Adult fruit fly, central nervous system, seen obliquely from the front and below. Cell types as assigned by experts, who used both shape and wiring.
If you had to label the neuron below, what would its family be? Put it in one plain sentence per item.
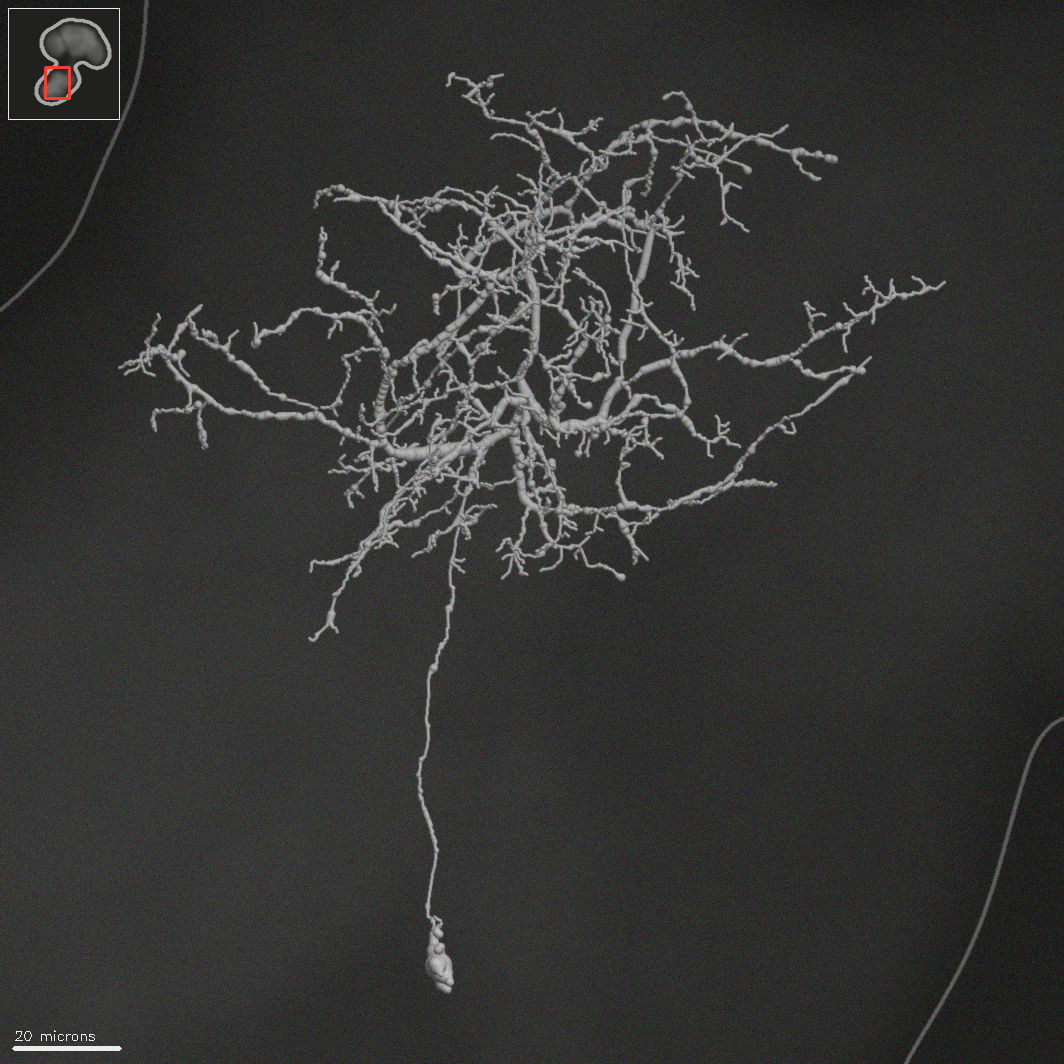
The family is hemilineage 06B.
